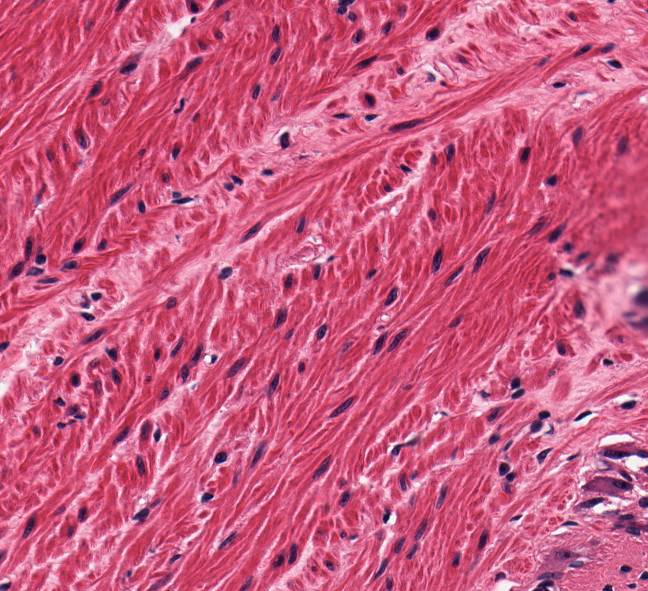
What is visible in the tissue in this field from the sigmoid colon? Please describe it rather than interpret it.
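Smooth muscle cells in bundles fill the field, oriented diagonally from lower left to upper right. Nuclei mostly elongated with blunt ends, fairly evenly distributed through the bundles. Lower right corner: small patch of differently textured tissue, darker purple staining.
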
